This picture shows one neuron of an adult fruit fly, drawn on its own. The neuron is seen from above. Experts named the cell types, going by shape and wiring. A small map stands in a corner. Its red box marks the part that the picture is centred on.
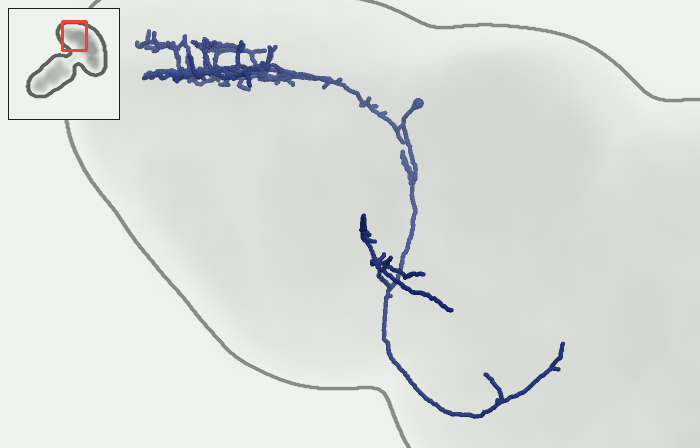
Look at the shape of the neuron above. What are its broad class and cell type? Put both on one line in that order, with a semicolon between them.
visual projection neuron; aMe5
